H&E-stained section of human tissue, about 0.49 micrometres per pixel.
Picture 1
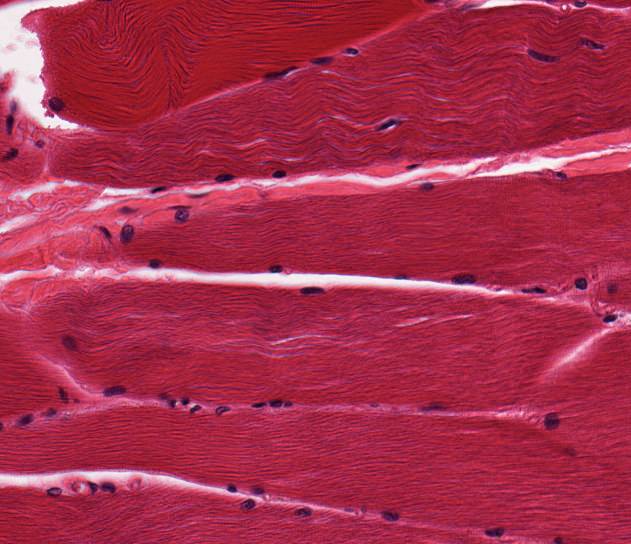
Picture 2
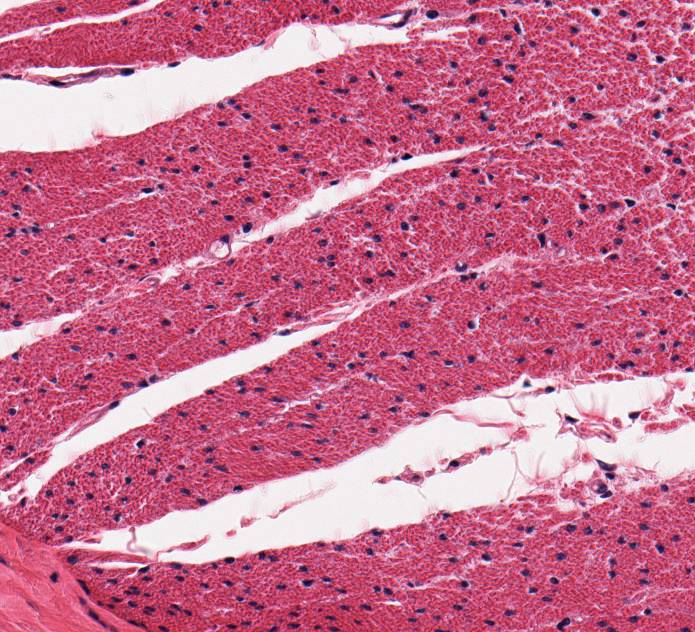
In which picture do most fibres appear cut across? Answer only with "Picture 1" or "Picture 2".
Picture 2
